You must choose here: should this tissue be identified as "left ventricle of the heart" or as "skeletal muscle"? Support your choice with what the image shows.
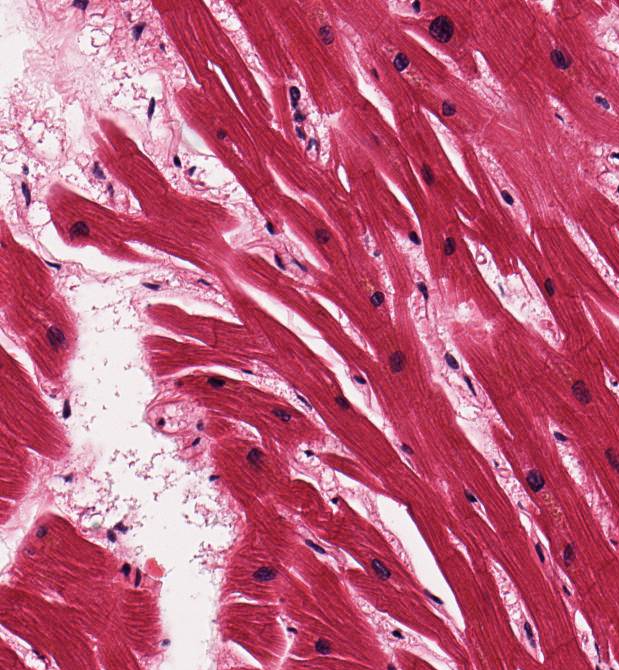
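This is left ventricle of the heart. Most muscle fibres run diagonally from the upper left toward the lower right, and they branch and join neighbouring fibres. Small, dark, elongated nuclei lie in the narrow spaces between the fibres, and no fat cells are present.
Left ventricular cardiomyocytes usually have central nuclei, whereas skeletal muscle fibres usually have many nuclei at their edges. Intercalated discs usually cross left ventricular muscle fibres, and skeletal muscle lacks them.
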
